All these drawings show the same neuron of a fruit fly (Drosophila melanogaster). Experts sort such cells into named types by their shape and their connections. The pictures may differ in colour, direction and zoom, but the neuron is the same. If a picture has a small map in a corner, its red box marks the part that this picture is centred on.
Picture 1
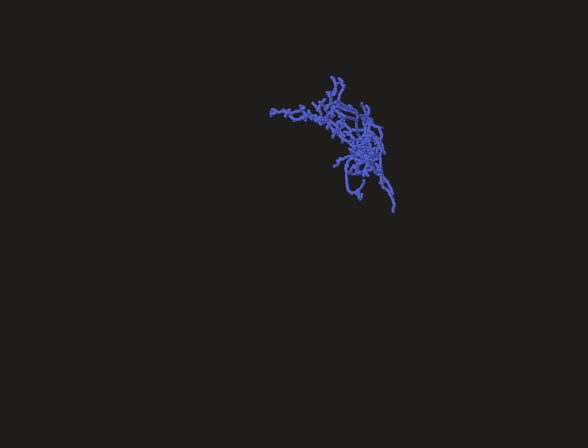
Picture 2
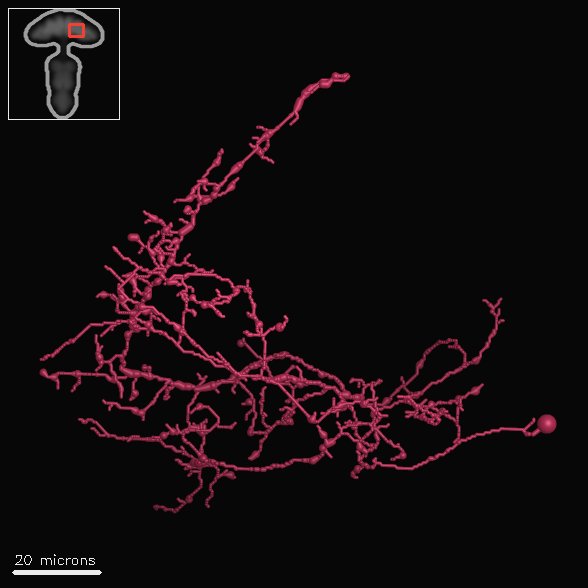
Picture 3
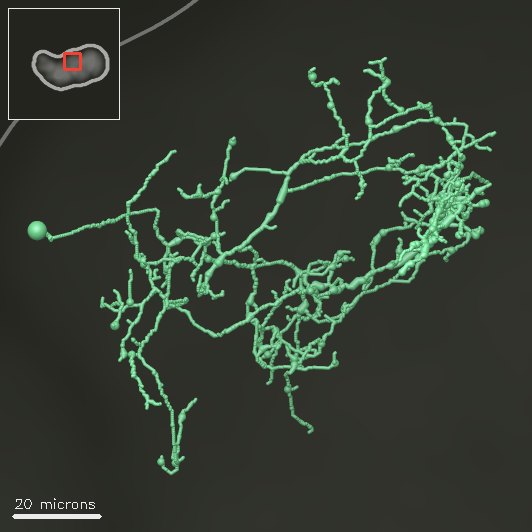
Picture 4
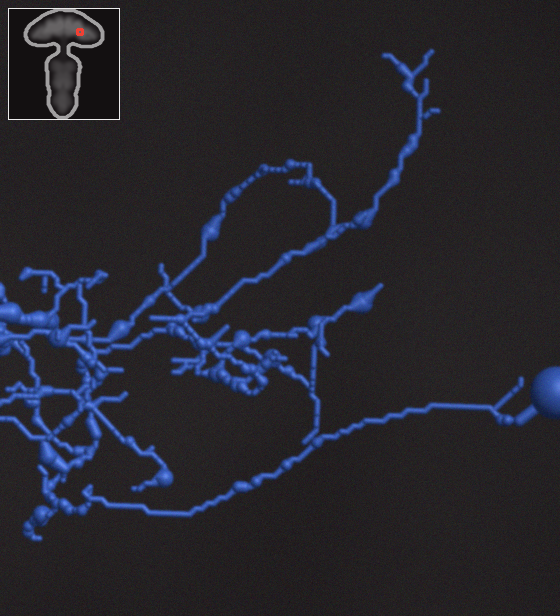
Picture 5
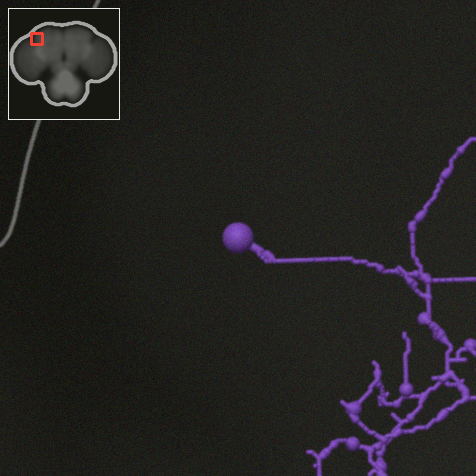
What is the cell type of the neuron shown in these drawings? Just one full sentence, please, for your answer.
This neuron is included in the cell type CL141.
